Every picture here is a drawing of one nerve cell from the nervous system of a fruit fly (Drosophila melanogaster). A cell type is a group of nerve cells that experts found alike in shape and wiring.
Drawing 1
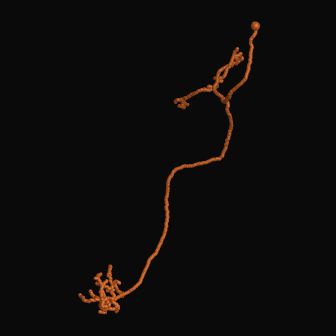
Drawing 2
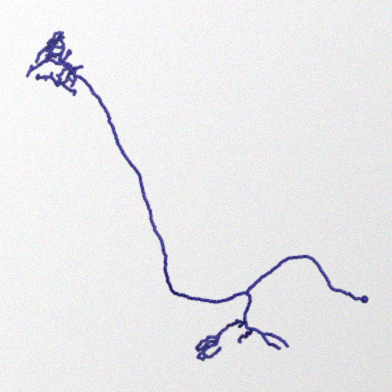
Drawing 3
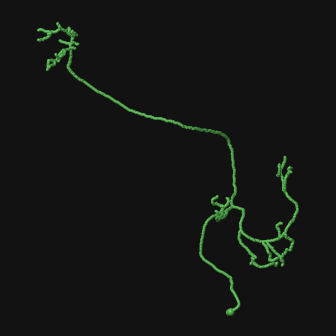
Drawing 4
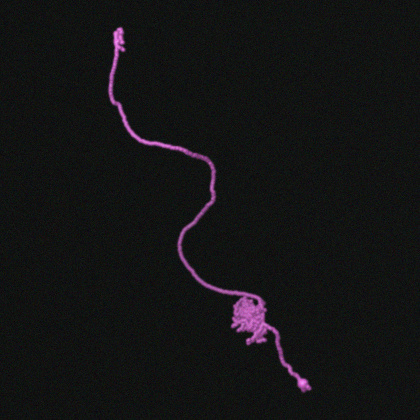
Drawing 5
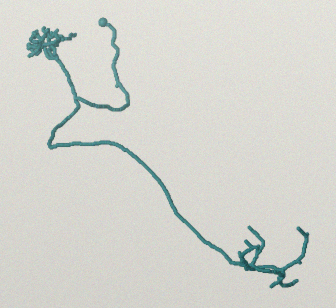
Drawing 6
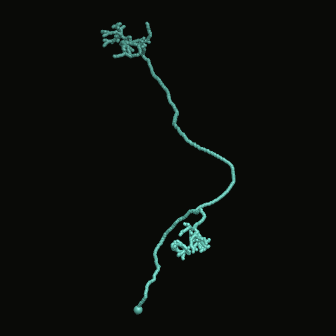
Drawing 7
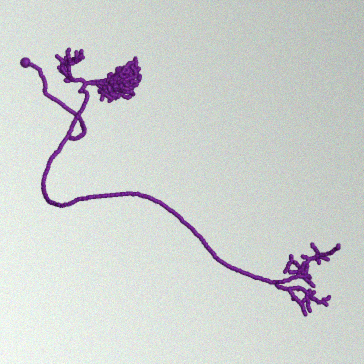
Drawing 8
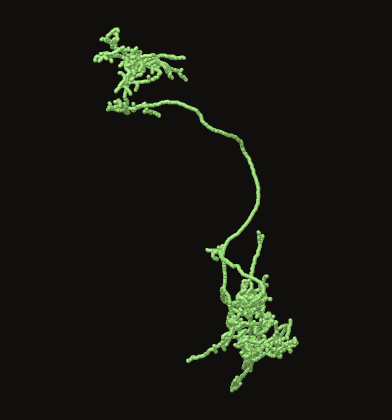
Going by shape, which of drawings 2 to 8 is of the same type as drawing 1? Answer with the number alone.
2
